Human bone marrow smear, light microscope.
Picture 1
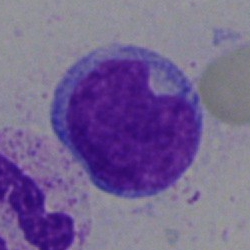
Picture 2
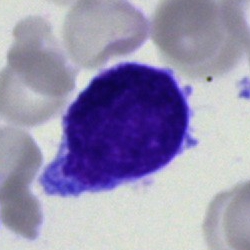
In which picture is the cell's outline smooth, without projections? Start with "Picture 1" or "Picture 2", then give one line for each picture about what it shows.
Picture 1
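Picture 1: The cell is round with a smooth border.
Picture 2: Small bud-like blebs project from the right edge of the cell.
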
